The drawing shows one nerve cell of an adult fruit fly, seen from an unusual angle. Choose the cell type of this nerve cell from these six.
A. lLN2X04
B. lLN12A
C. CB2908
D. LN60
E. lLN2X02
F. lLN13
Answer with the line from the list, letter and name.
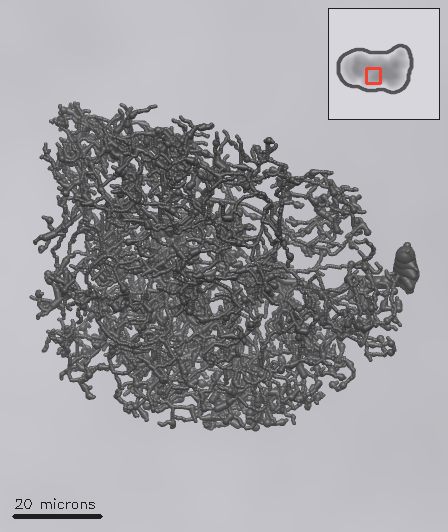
A. lLN2X04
